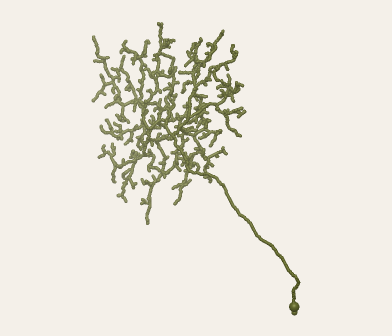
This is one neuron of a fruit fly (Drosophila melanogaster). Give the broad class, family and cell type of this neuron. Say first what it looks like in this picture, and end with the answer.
Its cell body lies at the lower right of the picture. The picture shows dozens of branch ends. It is an optic-lobe intrinsic neuron. Its family is Pm. The cell type is Pm6.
